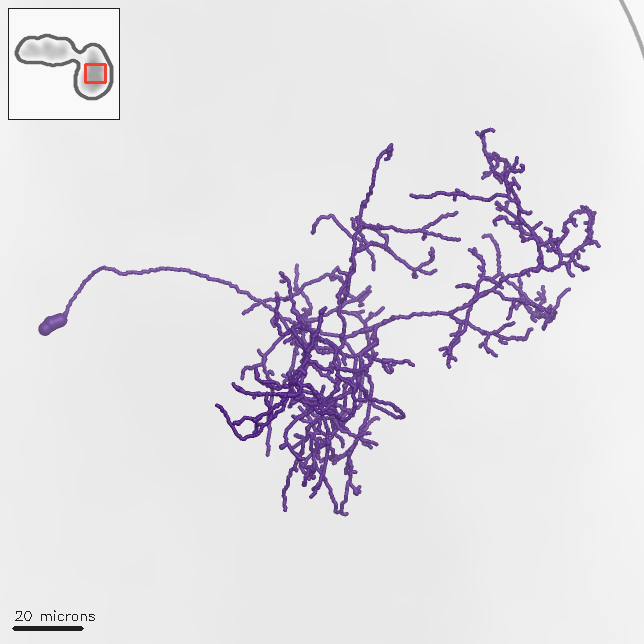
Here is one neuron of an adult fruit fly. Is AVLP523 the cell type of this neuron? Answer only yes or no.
no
